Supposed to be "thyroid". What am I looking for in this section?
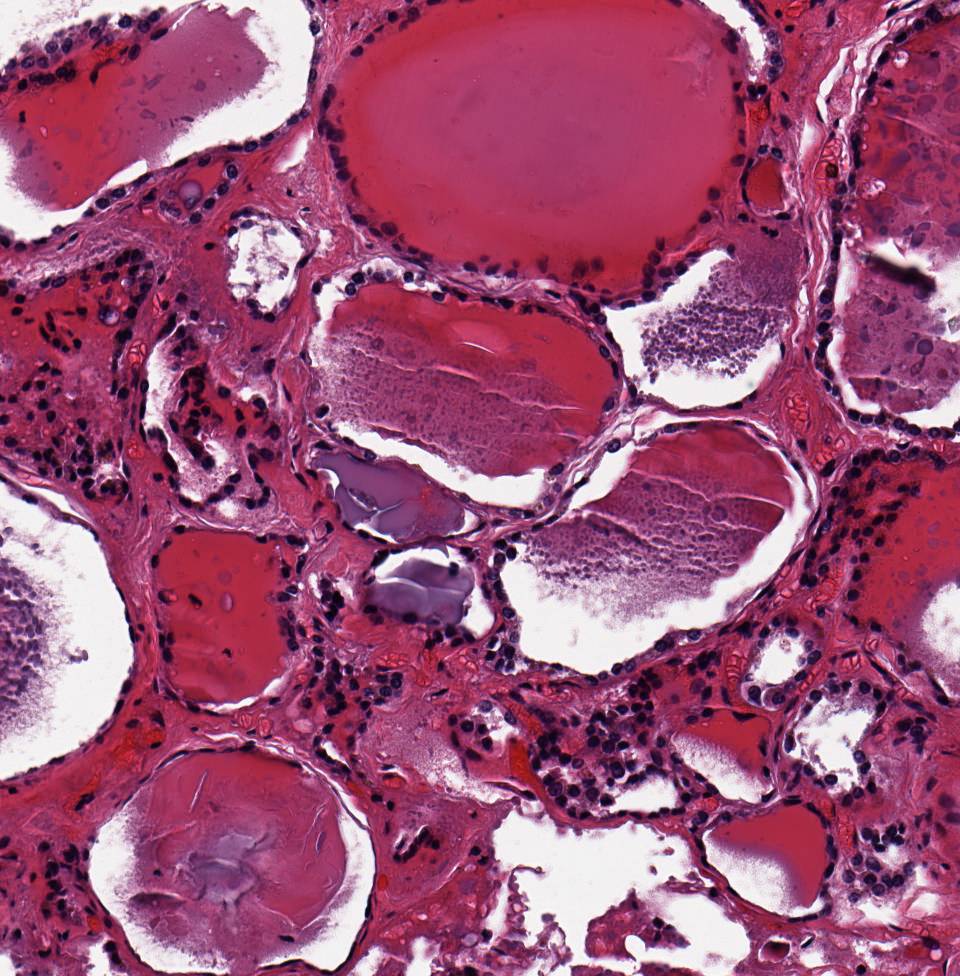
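First, the pattern: closely packed rounded follicles of widely varying size, separated by thin strands of stroma.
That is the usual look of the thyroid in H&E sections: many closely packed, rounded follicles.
Second, the lining: each follicle has a single layer of flattened to low cuboidal cells with small dark round nuclei.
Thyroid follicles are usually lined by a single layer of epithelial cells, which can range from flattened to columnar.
Third: the largest follicle, at the top centre, is filled with smooth homogeneous deep pink material. Fourth: thin-walled capillaries packed with red blood cells run in the septa, clearest on the right. Nothing here runs against the name.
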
